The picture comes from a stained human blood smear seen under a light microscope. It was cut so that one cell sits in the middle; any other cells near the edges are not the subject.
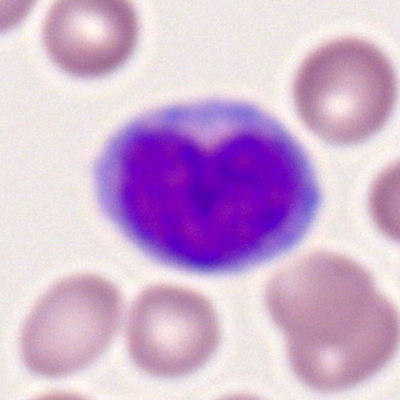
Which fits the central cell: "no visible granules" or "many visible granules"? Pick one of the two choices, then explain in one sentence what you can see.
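No visible granules. No granules are seen in the cytoplasm.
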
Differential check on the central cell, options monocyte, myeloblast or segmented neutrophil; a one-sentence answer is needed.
Occupying the centre of the crop is a monocyte.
